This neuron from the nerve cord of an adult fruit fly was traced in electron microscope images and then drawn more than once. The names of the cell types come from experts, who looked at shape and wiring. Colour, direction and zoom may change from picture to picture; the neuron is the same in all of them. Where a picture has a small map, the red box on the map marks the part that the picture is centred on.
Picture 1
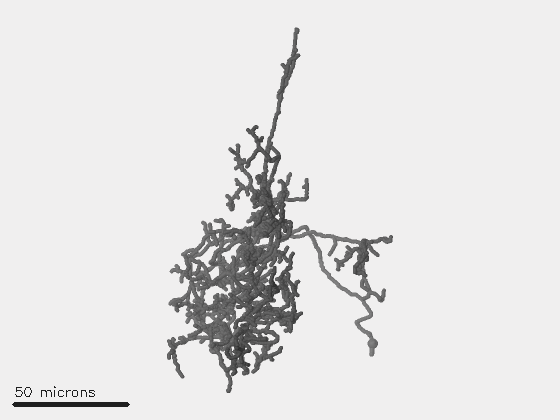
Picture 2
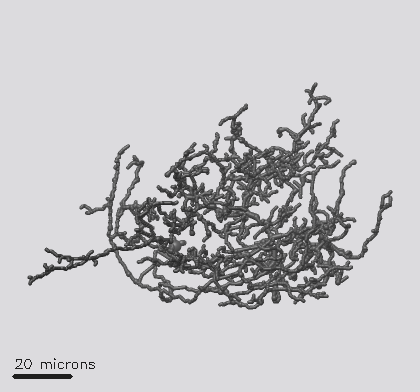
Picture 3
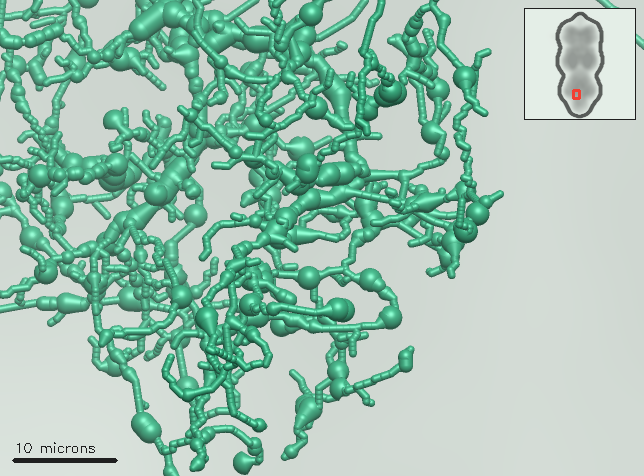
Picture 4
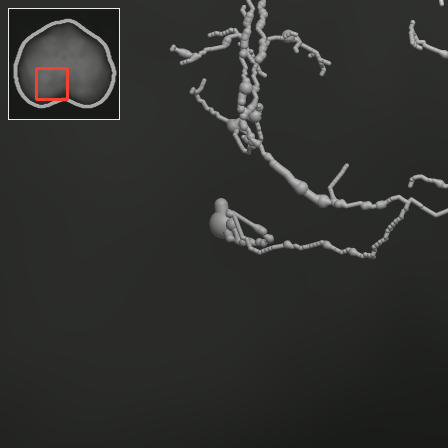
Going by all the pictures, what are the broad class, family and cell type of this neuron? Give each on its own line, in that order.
nerve-cord intrinsic neuron
hemilineage 13B
IN13B021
